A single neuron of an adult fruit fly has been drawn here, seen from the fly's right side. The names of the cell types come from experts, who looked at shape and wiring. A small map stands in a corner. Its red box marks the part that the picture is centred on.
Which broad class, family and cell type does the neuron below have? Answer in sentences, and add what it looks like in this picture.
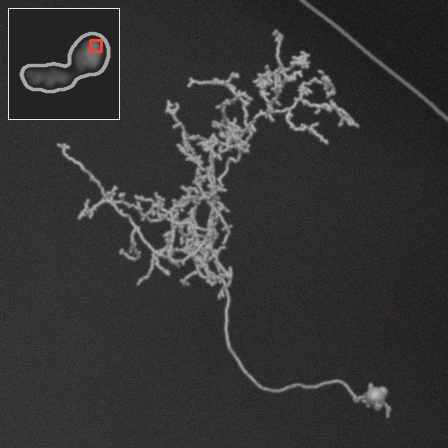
It is a central-brain intrinsic neuron. The family is hemilineage LHa2. Its cell type is CB1103. Dozens of branch ends can be seen. In this view it is about as wide as it is tall.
